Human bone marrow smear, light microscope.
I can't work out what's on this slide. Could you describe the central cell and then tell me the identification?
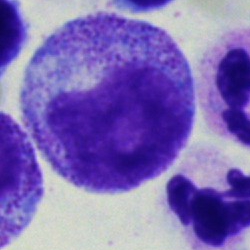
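Start with the outline: it is round and smooth. Now look at the nucleus, which lies in the lower part of the cell, so a wider band of cytoplasm sits above it. That cytoplasm is pale bluish-grey. Just above the nucleus you can find a paler, less granular zone. This cell is a promyelocyte.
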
